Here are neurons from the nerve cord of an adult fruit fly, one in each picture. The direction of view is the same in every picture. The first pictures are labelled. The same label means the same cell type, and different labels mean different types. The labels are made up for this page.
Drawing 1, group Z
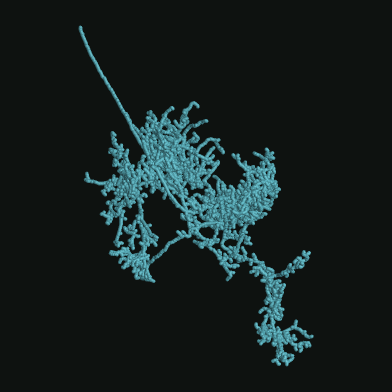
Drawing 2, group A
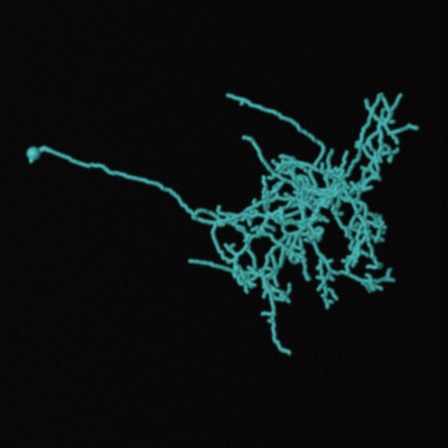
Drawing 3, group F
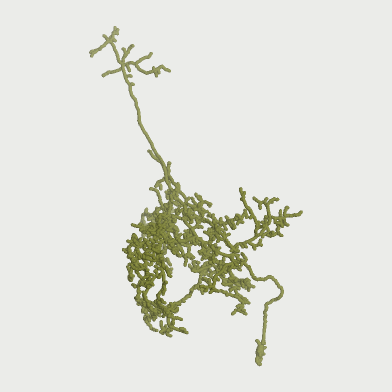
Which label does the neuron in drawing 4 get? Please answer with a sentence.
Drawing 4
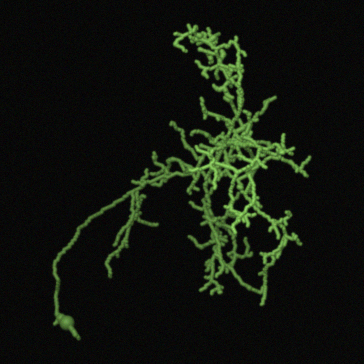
It belongs to group A.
